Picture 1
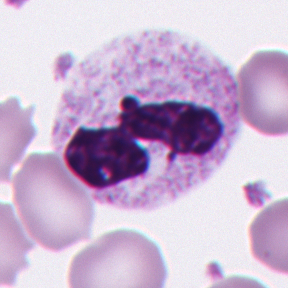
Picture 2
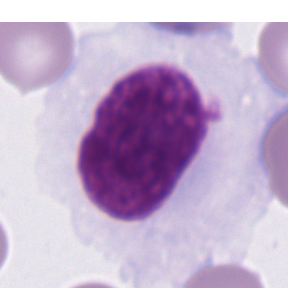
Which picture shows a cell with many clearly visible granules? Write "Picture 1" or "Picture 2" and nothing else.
Picture 1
